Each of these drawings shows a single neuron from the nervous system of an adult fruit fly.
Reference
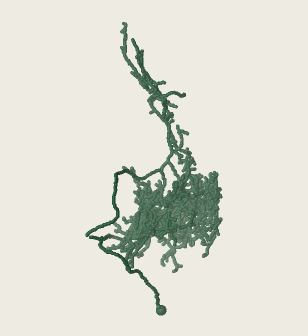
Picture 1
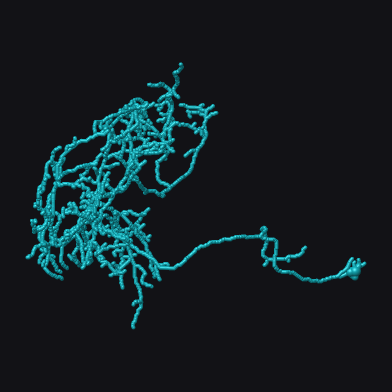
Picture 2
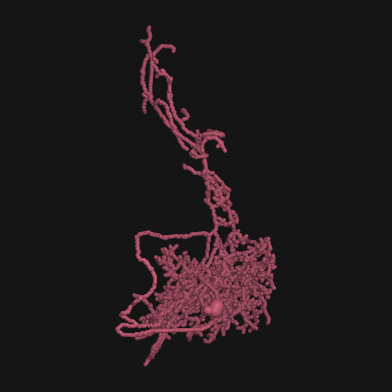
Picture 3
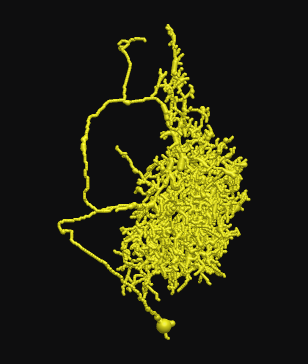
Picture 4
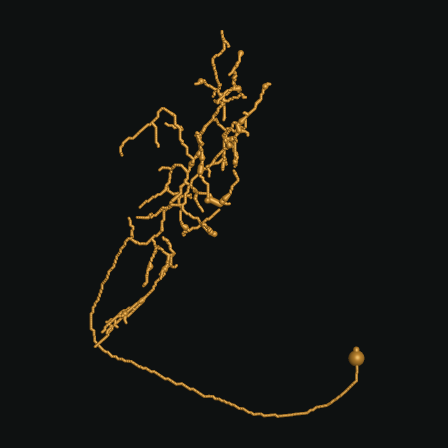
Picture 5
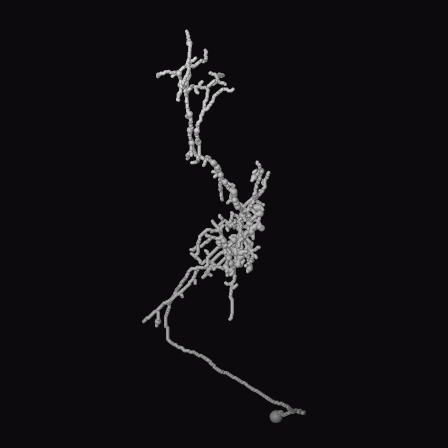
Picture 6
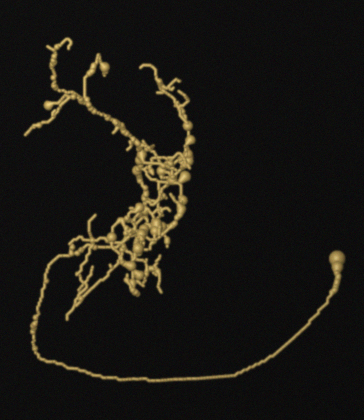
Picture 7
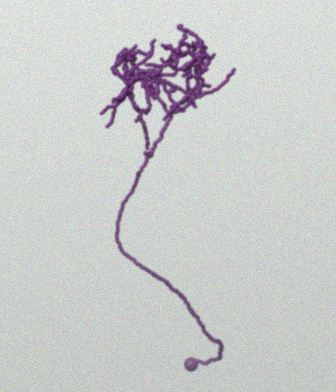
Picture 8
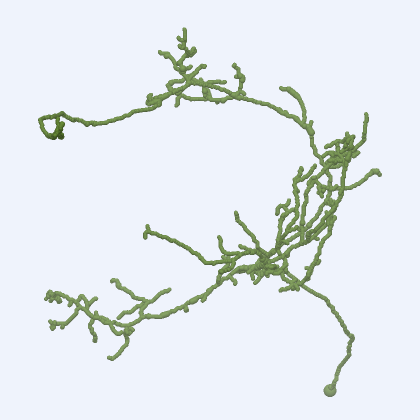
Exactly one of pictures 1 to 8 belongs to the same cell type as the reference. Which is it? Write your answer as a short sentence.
The neuron in picture 2 is of the same cell type.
